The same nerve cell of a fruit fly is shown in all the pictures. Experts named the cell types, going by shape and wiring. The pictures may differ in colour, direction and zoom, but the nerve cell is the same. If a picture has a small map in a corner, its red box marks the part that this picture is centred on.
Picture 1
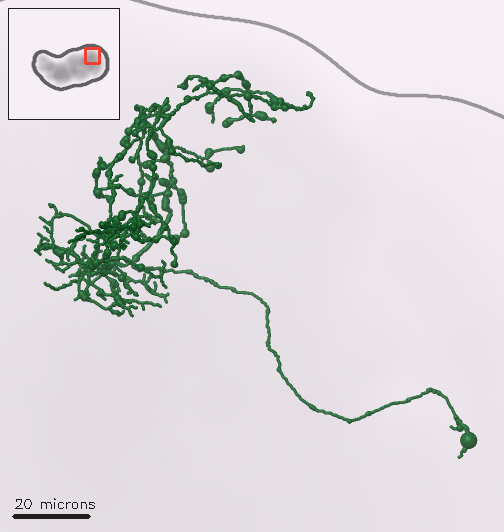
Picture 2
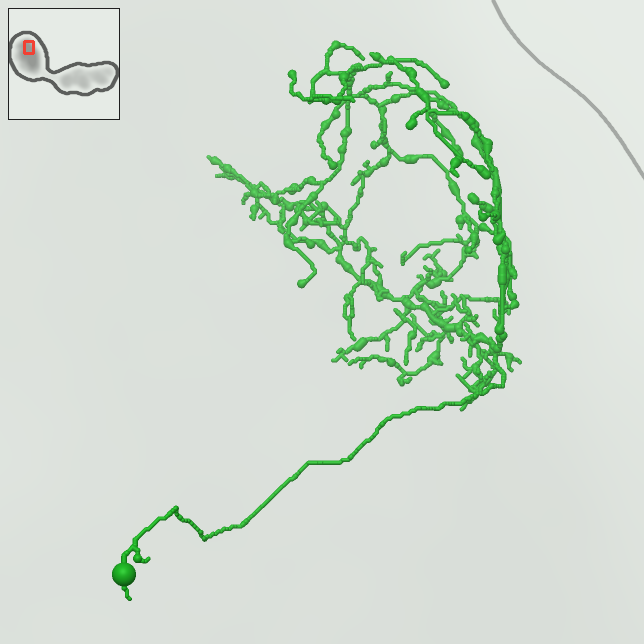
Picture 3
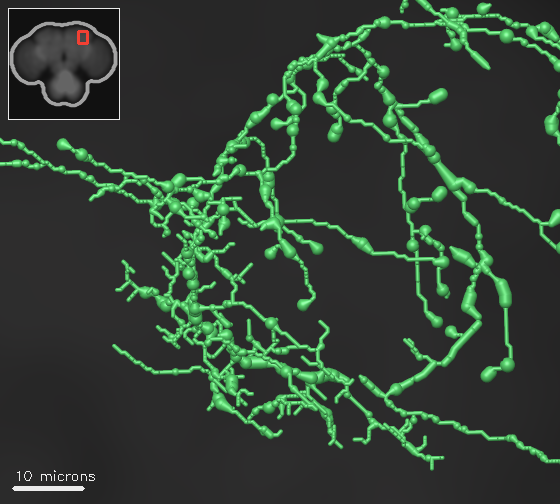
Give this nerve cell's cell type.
LHAV3o1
